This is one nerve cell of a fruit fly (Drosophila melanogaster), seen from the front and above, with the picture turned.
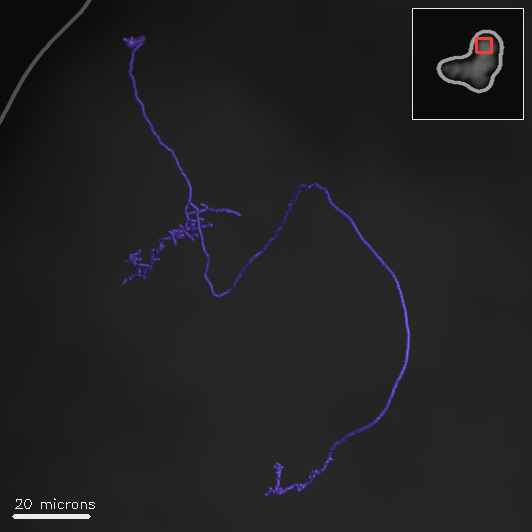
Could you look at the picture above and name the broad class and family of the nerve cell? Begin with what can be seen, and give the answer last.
The cell body can be seen at the upper left of the picture. From top to bottom in the picture it spans about 120 microns. This is a visual projection neuron. The family is LoVP.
